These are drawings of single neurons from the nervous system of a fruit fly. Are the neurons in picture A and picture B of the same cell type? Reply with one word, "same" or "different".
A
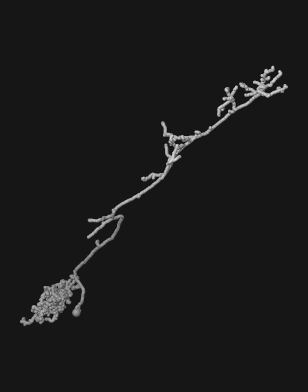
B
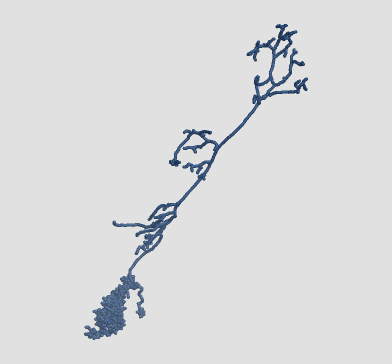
different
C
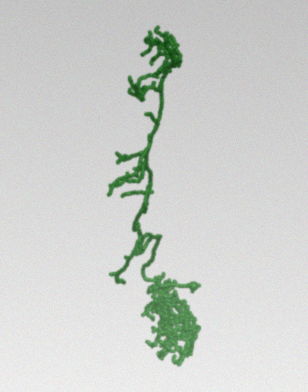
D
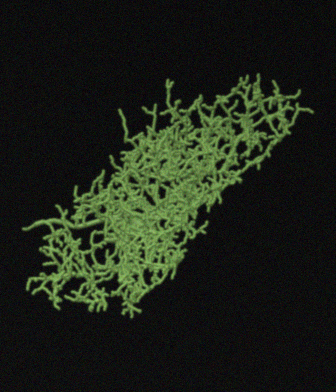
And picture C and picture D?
different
